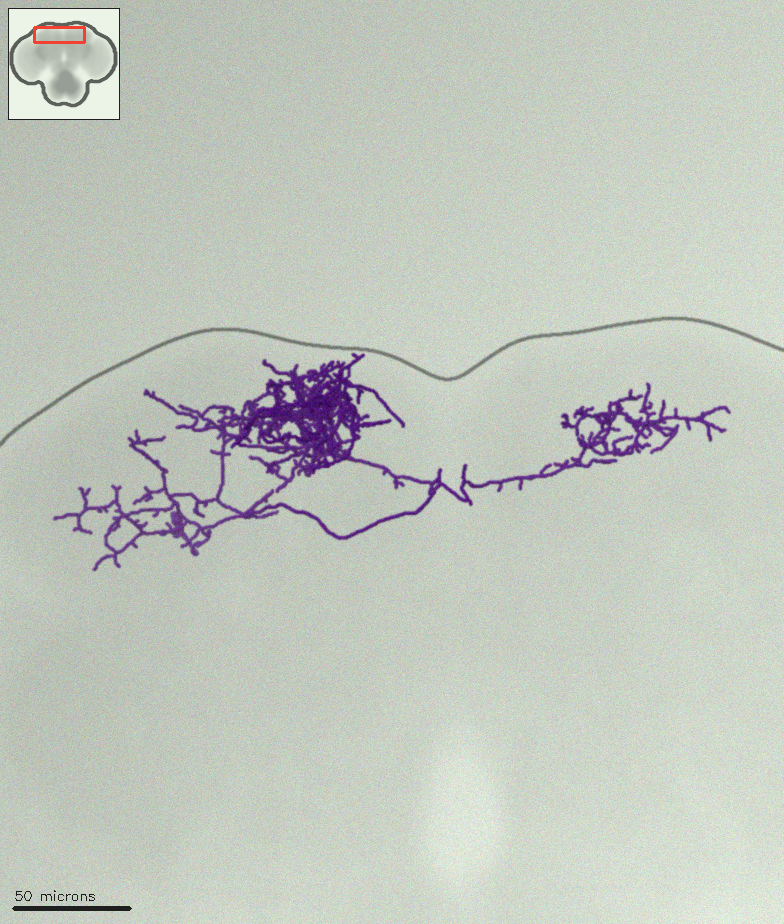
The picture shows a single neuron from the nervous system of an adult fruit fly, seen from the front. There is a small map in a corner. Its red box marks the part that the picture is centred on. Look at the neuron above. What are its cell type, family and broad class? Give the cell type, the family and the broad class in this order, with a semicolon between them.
SMP252; hemilineage SMPpv2_dorsal; central-brain intrinsic neuron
